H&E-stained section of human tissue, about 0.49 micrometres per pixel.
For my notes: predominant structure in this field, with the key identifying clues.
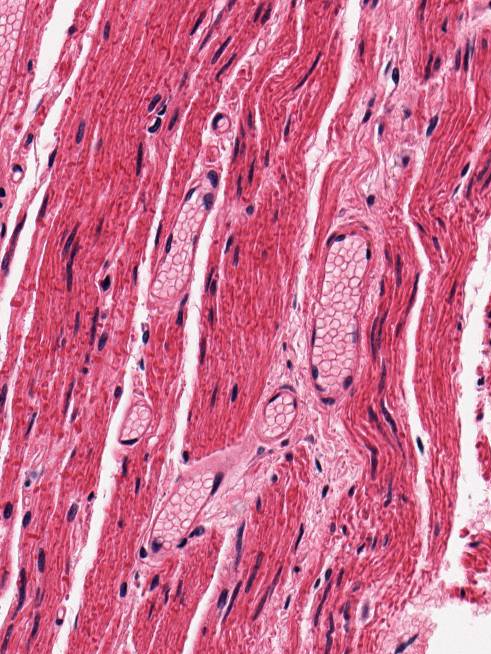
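The answer is smooth muscle, and three checks settle it. First, long fibre bundles fill the field, running steeply lower left to upper right.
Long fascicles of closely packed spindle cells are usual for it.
Second, the fibres stain deep pink-red with eosin. Third, dark, elongated, cigar-shaped nuclei lie along the fibres.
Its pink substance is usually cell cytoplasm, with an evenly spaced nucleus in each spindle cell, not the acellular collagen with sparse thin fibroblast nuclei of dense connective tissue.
Beyond these, the largest honeycomb bundle is an upright oval just right of centre.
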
